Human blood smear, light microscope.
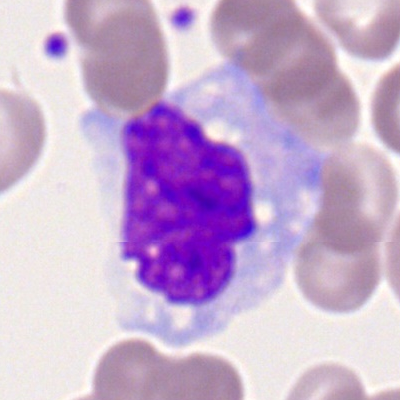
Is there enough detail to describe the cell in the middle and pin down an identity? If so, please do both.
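Looking at the outline first, it is irregular and angular, not round. The nucleus has an uneven outline, notched along its edges. In the cytoplasm I can make out small clear vacuoles scattered about, and I see no coarse granules there. What I'm looking at is a monocyte.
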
